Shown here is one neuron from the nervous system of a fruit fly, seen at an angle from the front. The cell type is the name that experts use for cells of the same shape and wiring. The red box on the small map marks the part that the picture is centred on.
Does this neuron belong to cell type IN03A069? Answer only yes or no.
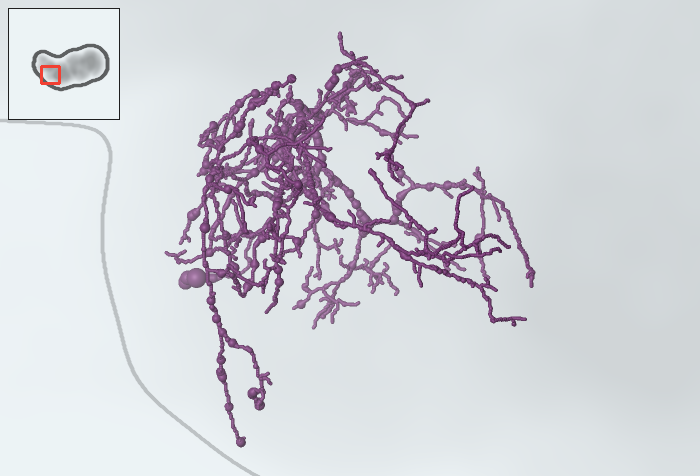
no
